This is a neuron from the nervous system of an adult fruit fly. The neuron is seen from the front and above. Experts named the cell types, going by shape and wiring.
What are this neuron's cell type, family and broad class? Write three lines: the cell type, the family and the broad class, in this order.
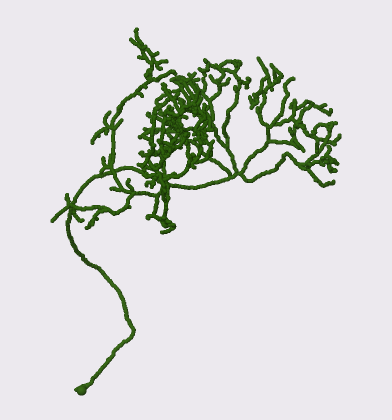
FB5N
hemilineage LALv1_dorsal
central-brain intrinsic neuron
